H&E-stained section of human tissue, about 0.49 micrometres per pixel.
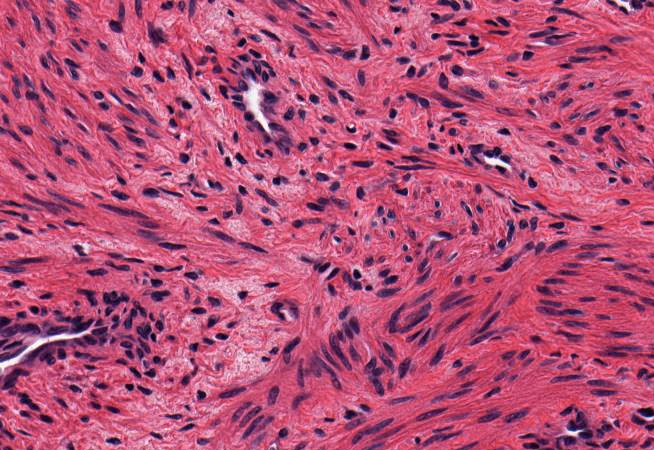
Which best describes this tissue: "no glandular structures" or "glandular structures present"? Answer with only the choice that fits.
No glandular structures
